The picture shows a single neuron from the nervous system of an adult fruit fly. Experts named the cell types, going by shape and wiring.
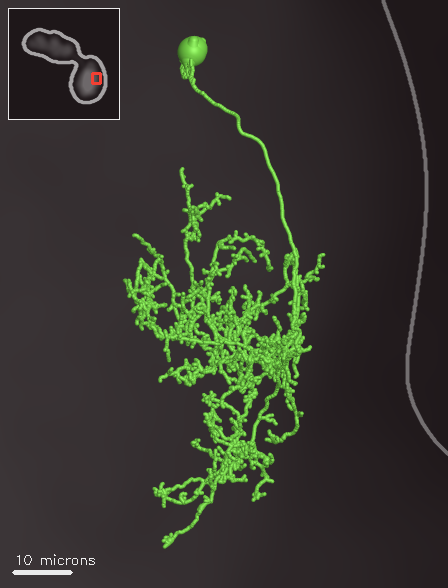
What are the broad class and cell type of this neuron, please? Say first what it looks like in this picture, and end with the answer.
Its cell body lies at the top of the picture. By the scale bar it is about 90 microns tall in this view. Dozens of branch ends can be seen. It is a central-brain intrinsic neuron. The cell type is CB3233.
